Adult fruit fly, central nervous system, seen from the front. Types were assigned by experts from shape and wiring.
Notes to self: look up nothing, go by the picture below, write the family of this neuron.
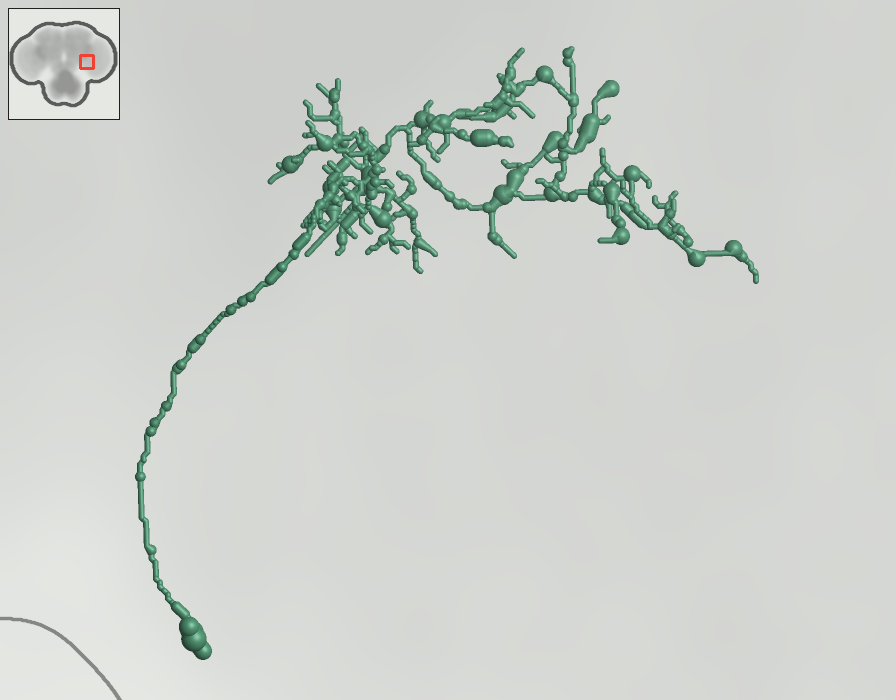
Li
